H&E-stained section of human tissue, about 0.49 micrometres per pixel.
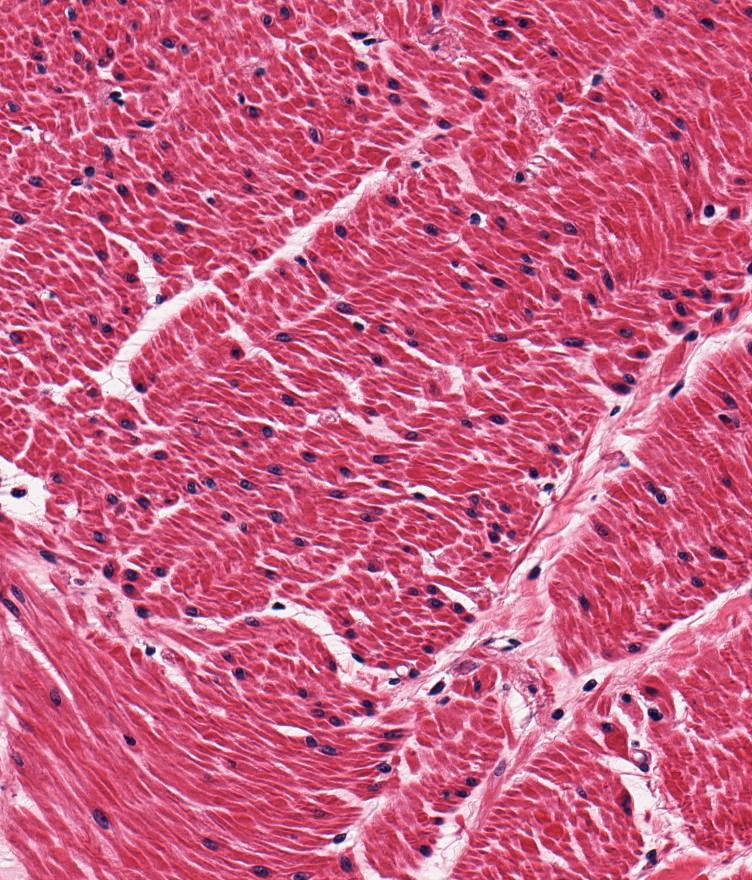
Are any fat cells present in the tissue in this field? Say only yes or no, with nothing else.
No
